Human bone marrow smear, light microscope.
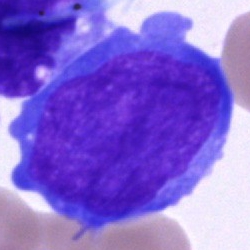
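Blast in a stained human bone marrow smear. First, the outline: irregular, with small rounded blebs along the left edge and a larger bulge at the top. Next, the cytoplasm: only a narrow rim around the nucleus, stained a deep blue. Last, the chromatin: fine and evenly spread, with no coarse clumps.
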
